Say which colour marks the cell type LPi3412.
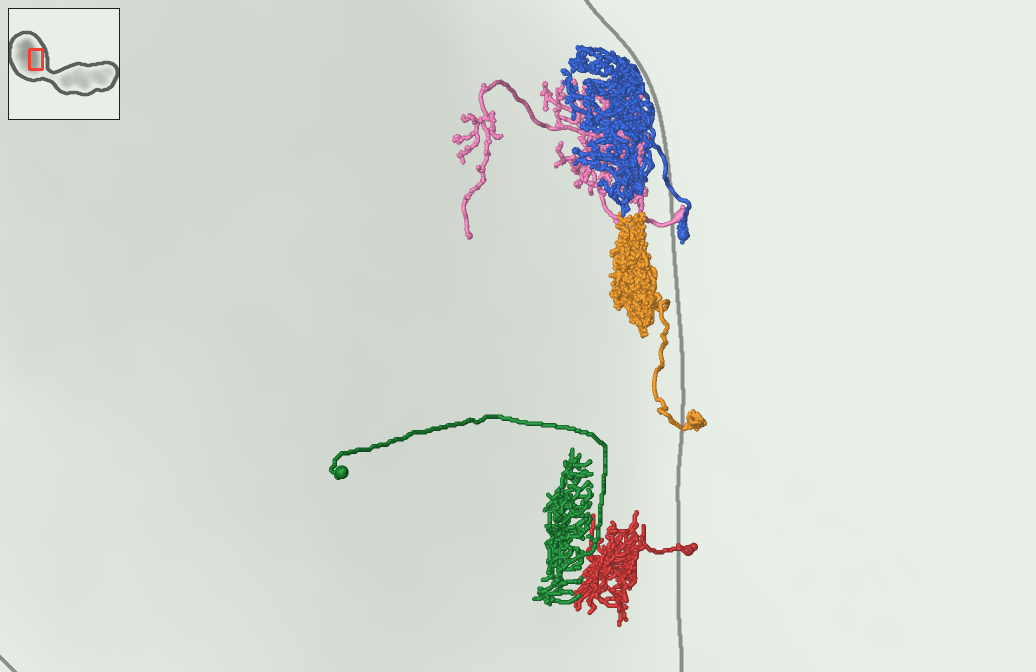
blue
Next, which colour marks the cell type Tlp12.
pink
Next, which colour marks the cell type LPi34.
green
